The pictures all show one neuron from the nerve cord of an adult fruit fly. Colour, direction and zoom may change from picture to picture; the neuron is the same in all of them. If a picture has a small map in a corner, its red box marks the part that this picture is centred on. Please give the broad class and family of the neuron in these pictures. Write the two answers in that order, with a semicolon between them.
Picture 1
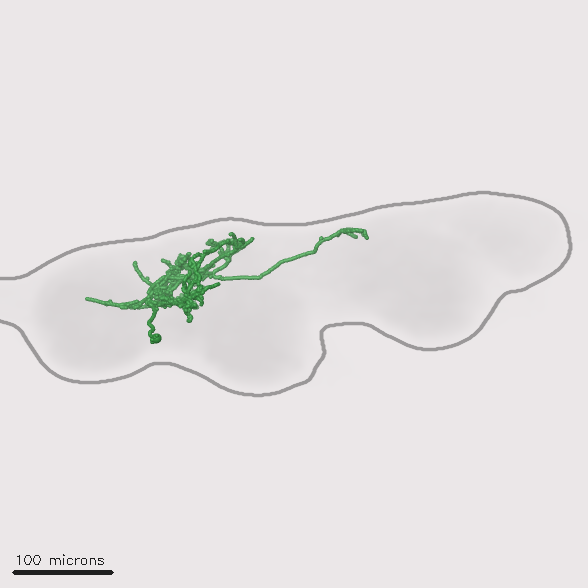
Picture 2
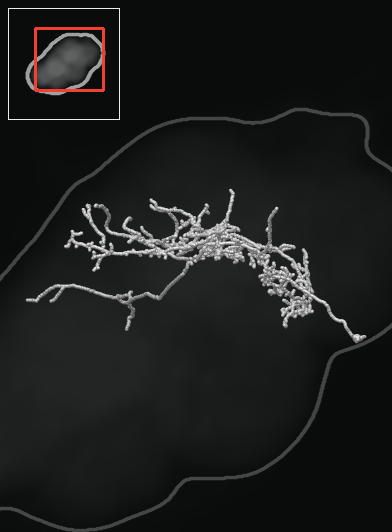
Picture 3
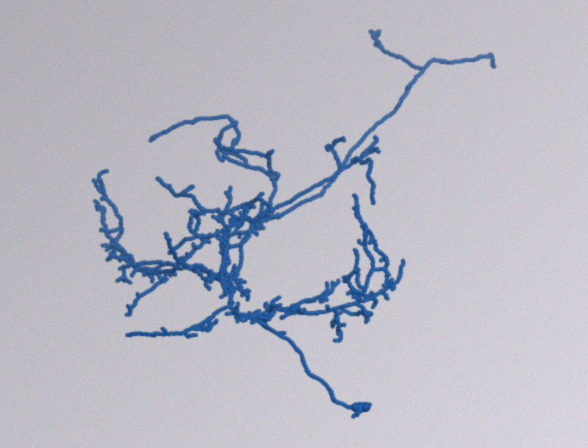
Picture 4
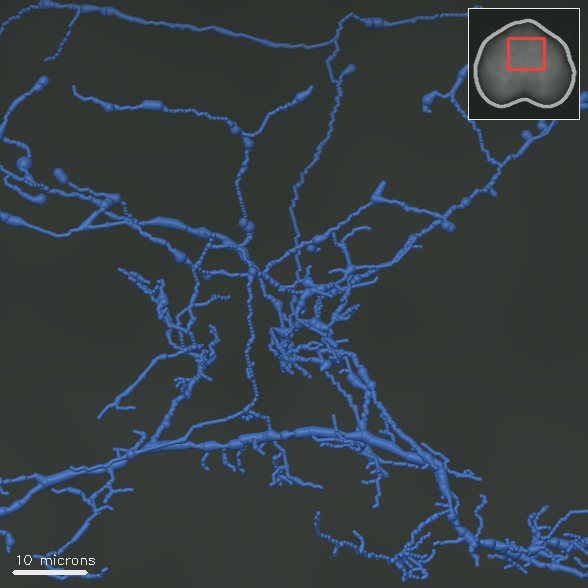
nerve-cord intrinsic neuron; hemilineage 12A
